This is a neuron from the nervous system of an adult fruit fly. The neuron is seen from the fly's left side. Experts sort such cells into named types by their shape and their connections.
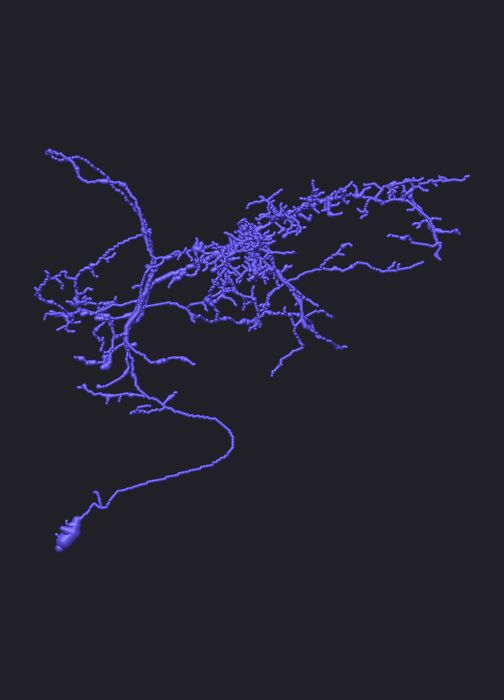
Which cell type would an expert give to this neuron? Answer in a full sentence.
The cell type is IN02A020.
